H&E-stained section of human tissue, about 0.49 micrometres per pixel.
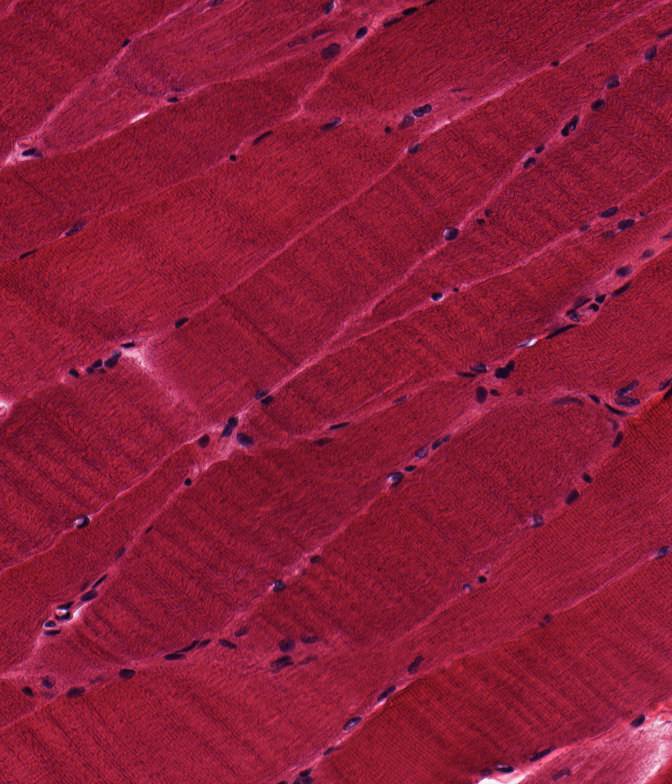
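Skeletal muscle. First, the nuclei sit at the edges of the fibres, along the borders between neighbouring fibres, not centrally. Second, they are small, dark and flattened-oval, long axes aligned with the fibres. Third, the fibres run unbranched and separate across the field. Finally, only a thin pale pink connective tissue layer divides adjacent fibres.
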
